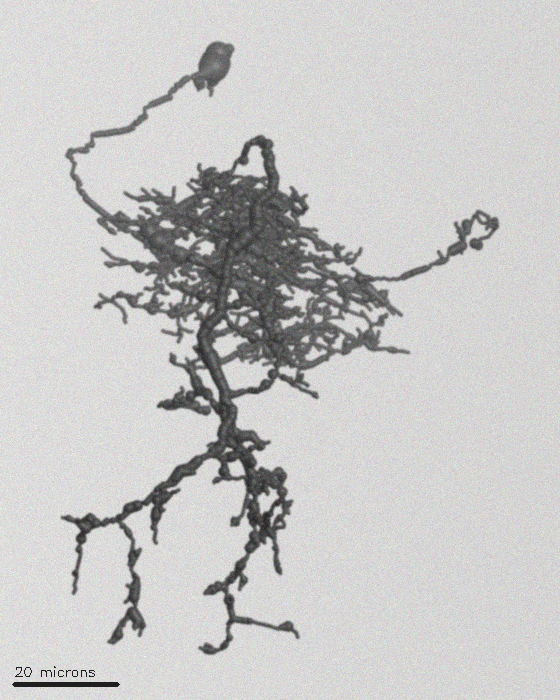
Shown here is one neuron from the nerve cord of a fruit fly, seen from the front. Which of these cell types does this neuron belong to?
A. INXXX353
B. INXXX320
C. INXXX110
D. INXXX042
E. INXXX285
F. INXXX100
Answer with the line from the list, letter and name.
F. INXXX100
